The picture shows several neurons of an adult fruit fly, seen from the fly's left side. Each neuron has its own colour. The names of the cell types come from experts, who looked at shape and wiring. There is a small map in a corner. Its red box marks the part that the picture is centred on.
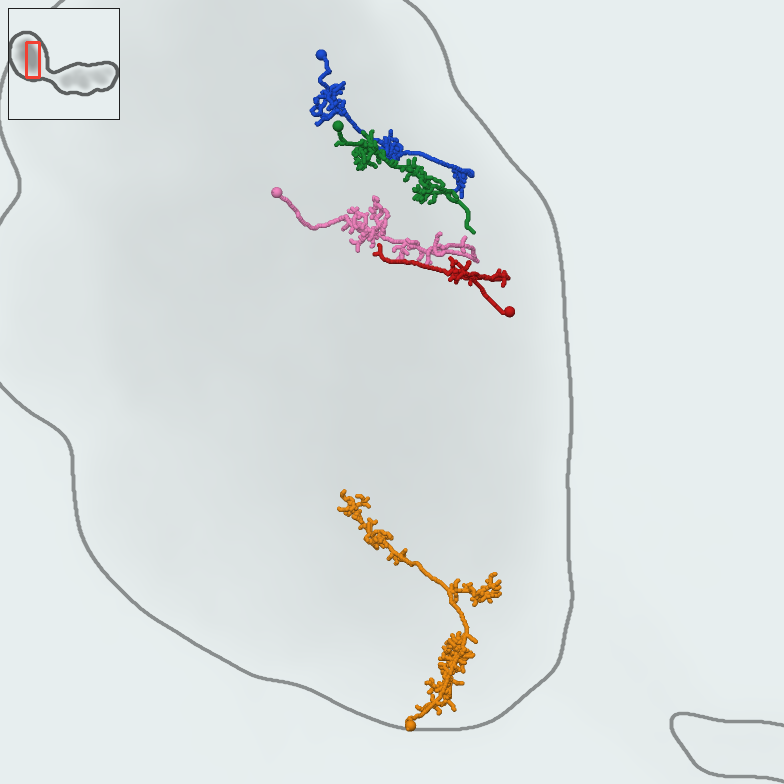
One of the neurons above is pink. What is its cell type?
Tm12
